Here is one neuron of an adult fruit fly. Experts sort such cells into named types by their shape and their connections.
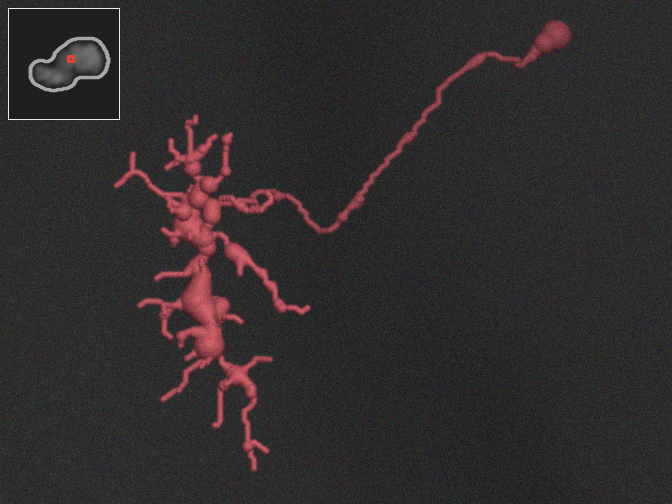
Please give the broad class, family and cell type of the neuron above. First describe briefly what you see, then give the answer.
The cell body is at the upper right of the picture. In this view it is about as wide as it is tall. This is an optic-lobe intrinsic neuron. Its family is Dm. Its cell type is Dm8b.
